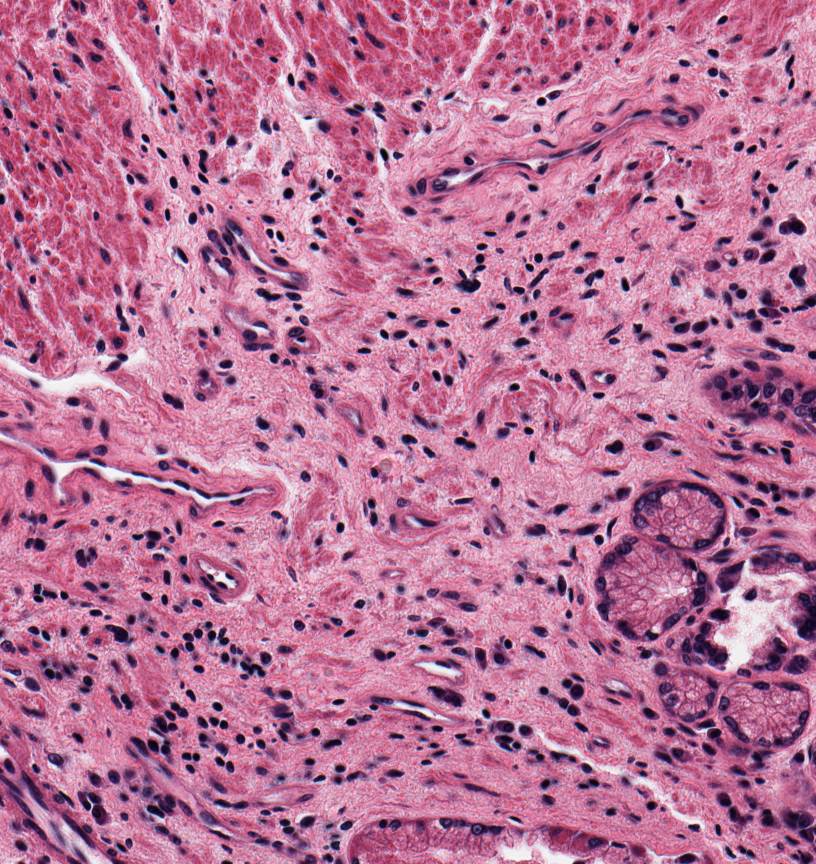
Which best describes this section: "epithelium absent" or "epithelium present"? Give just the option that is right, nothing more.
Epithelium present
